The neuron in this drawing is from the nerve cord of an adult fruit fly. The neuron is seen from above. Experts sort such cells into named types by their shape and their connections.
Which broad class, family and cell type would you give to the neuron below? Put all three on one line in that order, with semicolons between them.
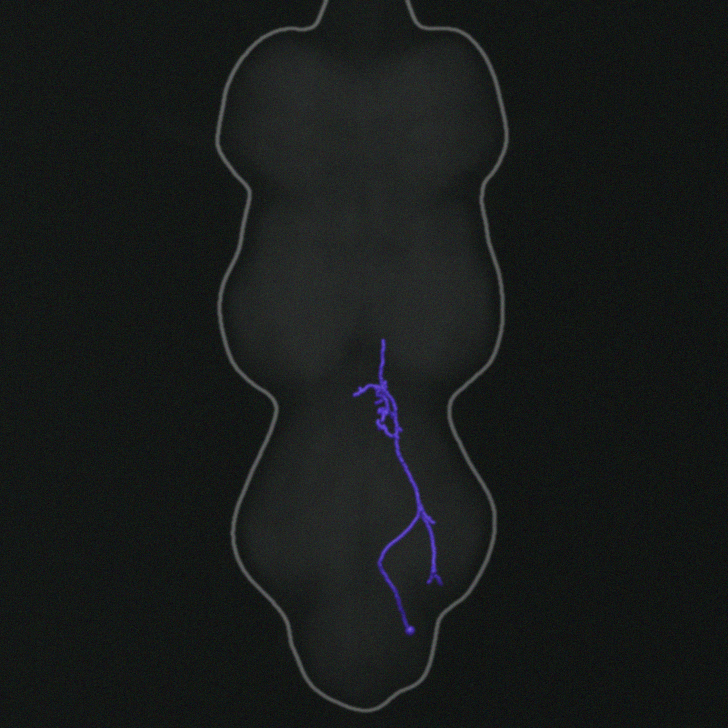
nerve-cord intrinsic neuron; hemilineage 21A; IN21A043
